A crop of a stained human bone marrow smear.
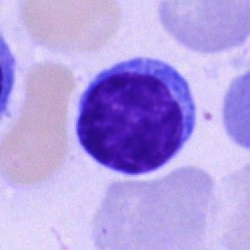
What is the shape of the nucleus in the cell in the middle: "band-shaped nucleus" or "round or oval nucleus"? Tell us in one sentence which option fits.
The nucleus takes the form of one compact round or oval mass.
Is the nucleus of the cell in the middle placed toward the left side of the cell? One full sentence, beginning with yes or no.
Yes, this cell carries its nucleus toward the left side.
